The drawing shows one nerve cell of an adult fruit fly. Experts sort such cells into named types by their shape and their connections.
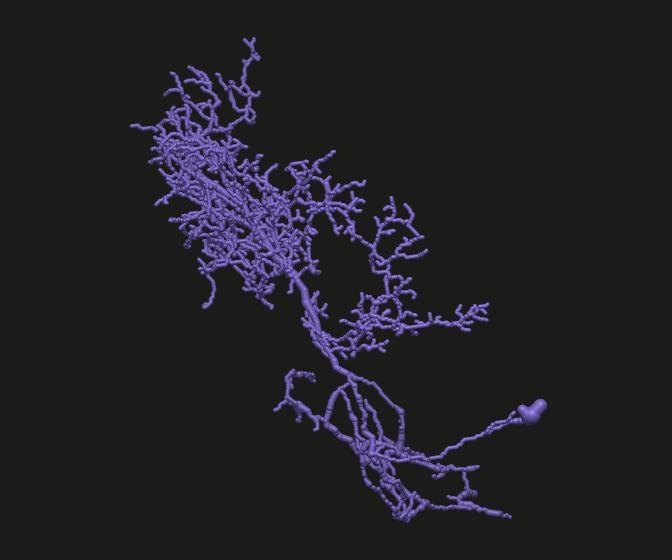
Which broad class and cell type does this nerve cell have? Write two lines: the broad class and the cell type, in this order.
central-brain intrinsic neuron
GNG148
